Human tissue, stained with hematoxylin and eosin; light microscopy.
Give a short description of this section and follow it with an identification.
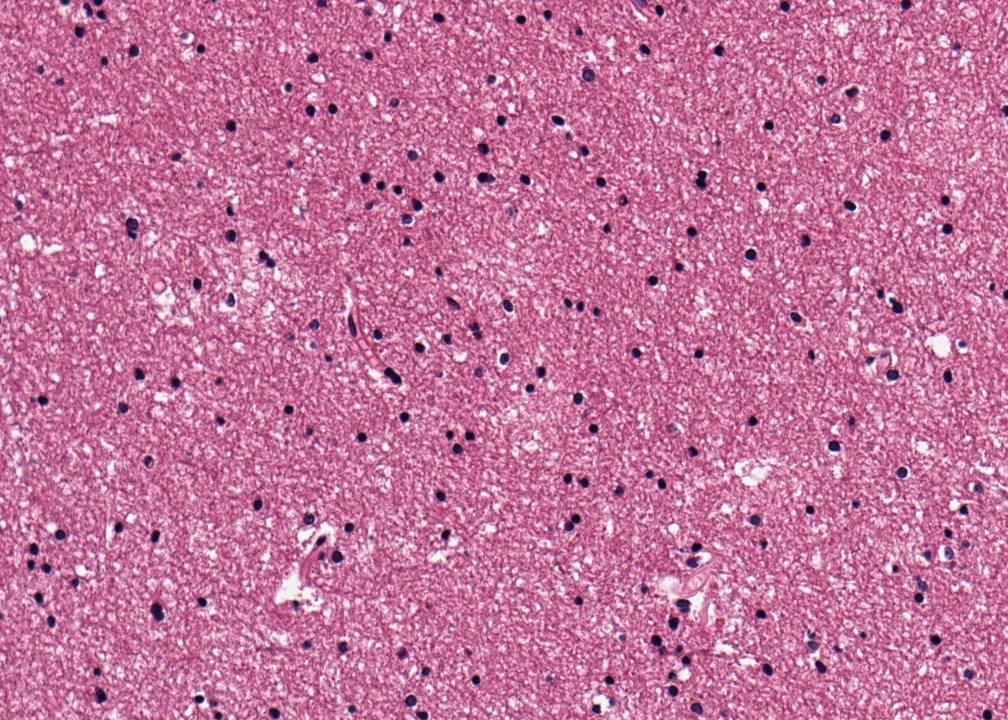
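Finely fibrillary pink matrix forms a uniform sheet without organised units. Small, round, densely dark nuclei are spread fairly evenly; many show little cytoplasm, some sit in a narrow clear halo. Small thin-walled vessels lie at lower left and lower centre. This section is cerebral cortex.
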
